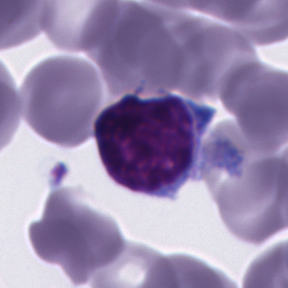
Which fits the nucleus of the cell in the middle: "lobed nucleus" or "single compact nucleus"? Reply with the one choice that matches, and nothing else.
Single compact nucleus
